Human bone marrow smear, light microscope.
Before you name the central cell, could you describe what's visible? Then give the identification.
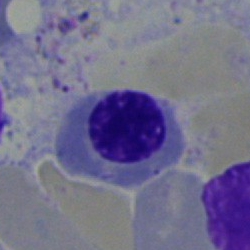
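Toward the upper part of the cell sits the nucleus, with a wider band of cytoplasm below it. Its chromatin looks dark purple and coarsely clumped, with small paler gaps. The cytoplasm is pale greyish blue, and I find no granules in it. This is an erythroblast.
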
